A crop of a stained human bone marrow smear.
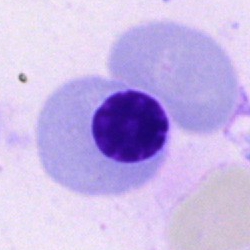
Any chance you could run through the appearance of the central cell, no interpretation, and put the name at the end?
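You'll see a round, smooth outline here, with the nucleus pushed off-centre toward the right. The chromatin's dark purple and coarsely clumped. There's a generous rim of pale blue-grey cytoplasm around the nucleus, widest on the left. That one's an erythroblast.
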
